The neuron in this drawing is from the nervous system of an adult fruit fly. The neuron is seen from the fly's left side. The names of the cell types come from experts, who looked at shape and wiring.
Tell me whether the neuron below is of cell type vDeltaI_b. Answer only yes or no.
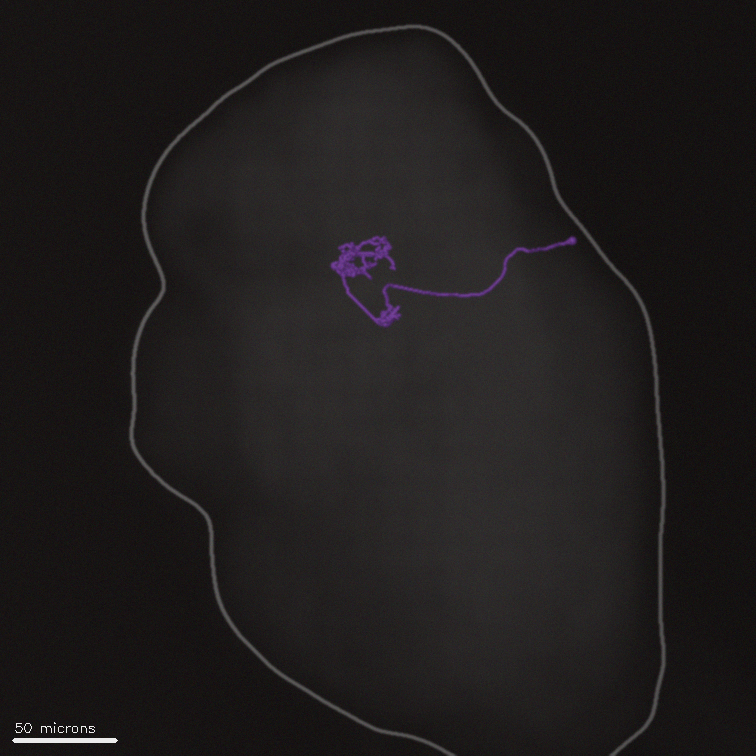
yes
